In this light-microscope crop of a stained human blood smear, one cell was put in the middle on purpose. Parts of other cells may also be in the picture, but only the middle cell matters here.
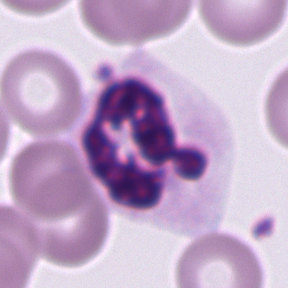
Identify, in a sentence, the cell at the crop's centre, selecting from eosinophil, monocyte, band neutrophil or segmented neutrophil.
This particular crop is centered on a segmented neutrophil.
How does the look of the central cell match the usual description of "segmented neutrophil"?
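What I'm looking at is a segmented neutrophil.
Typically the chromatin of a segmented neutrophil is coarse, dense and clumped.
And here it is dark purple and coarsely clumped, so that part fits.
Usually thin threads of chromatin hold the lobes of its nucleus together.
On the right, I notice a small rounded lobe jutting out on a narrow neck. Otherwise the nucleus closes into a ring around a pale central hole, and small reddish-pink specks lie scattered over it.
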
